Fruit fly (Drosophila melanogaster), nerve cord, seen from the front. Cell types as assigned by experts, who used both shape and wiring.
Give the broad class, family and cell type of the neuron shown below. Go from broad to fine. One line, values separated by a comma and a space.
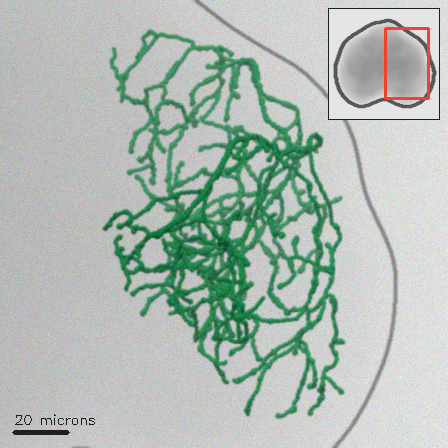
descending neuron, hemilineage LB19, DNge073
